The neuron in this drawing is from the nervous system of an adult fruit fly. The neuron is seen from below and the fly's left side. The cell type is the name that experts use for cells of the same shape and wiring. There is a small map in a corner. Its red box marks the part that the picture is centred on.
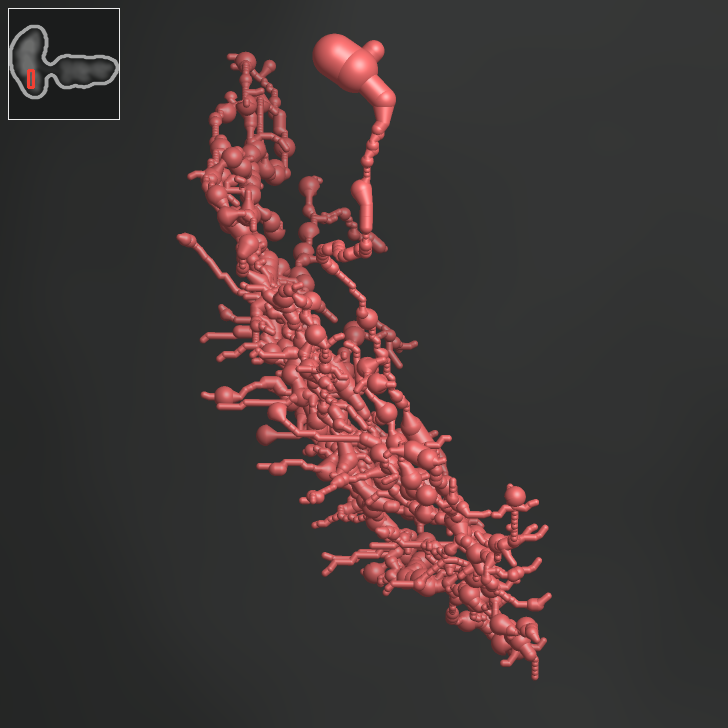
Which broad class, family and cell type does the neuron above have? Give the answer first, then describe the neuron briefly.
This is an optic-lobe intrinsic neuron. The family is Pm. The cell type is Pm7. It is in the brain and does not reach the nerve cord. Its cell body lies at the top of the picture. Dozens of branch ends can be seen.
